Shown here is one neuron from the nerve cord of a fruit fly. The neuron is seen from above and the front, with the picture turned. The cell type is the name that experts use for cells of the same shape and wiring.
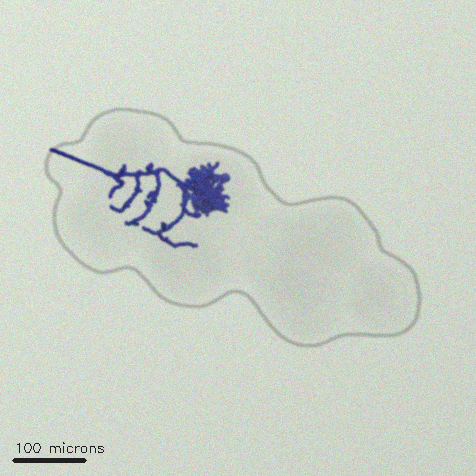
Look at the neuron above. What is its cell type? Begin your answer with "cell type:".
cell type: AN01B005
